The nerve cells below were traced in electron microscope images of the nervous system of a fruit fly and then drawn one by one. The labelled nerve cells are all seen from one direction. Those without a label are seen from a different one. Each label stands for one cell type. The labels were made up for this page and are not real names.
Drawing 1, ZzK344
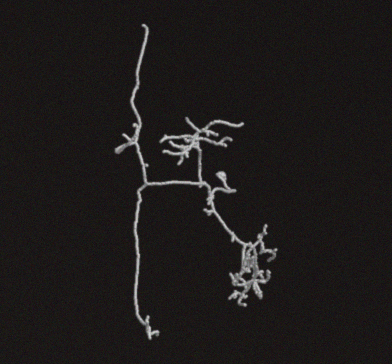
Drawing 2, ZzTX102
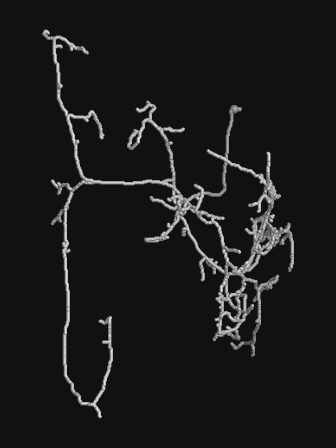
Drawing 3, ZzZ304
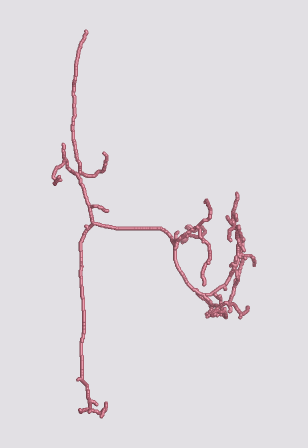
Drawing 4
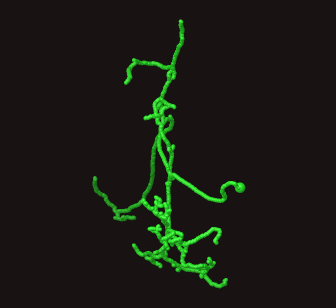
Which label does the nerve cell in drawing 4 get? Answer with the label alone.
ZzZ304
